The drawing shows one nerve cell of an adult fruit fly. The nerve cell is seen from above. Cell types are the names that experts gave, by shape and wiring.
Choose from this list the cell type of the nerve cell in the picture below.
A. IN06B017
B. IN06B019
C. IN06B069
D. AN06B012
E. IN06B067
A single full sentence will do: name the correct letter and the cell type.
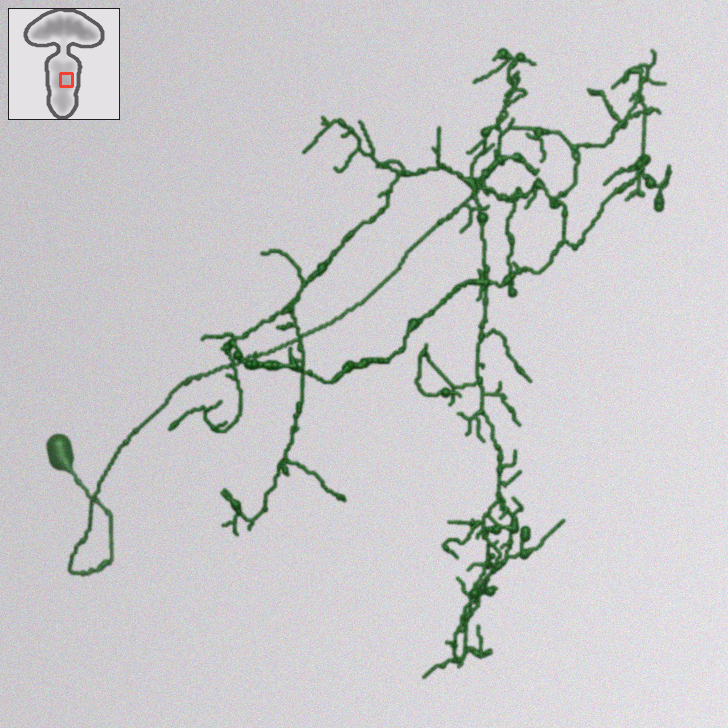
For the nerve cell, the cell type is IN06B069, which is option C.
